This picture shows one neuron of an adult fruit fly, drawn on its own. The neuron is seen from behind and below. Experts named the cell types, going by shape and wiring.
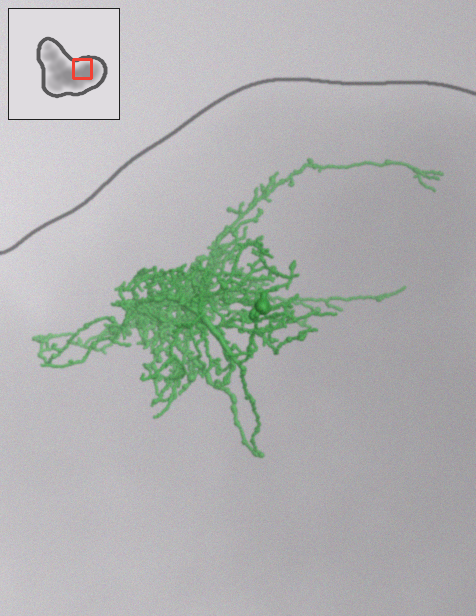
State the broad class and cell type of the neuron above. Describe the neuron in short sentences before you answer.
The picture shows dozens of branch ends. In this view it is wider than it is tall. This is a central-brain intrinsic neuron. The cell type is CL287.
